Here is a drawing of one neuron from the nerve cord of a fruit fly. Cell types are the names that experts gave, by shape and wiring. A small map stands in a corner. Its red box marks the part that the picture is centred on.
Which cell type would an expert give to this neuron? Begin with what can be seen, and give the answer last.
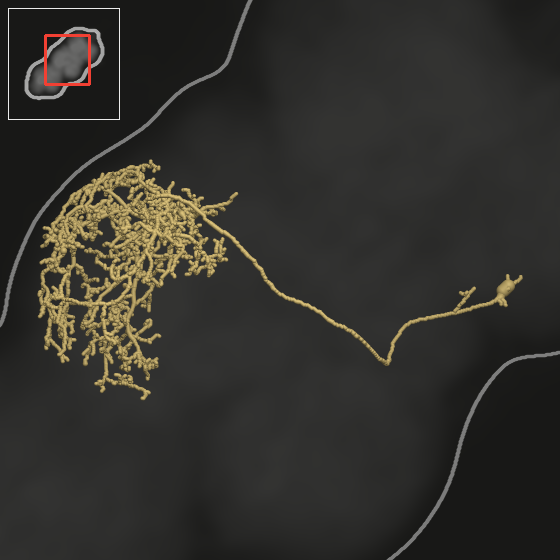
Dozens of branch ends can be seen. As drawn here it is wider than it is tall. Its broad class is nerve-cord intrinsic neuron. It is of cell type IN01A015.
